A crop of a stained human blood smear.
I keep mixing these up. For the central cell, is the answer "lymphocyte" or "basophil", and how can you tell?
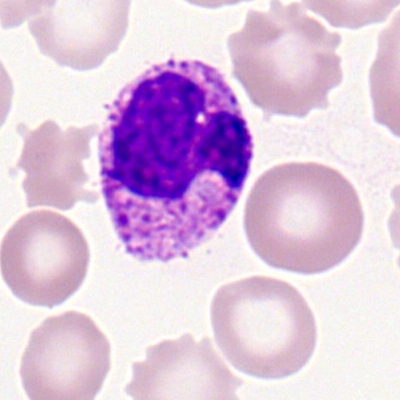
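Verdict: basophil, not lymphocyte. Coarse dark purple granules scattered through cytoplasm.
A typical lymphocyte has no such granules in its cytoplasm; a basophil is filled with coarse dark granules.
Nucleus notched along lower edge, giving larger left lobe and smaller right lobe.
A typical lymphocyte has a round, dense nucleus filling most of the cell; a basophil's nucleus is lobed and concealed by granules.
Nucleus fills upper part of cell; chromatin dark purple, coarsely clumped.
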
